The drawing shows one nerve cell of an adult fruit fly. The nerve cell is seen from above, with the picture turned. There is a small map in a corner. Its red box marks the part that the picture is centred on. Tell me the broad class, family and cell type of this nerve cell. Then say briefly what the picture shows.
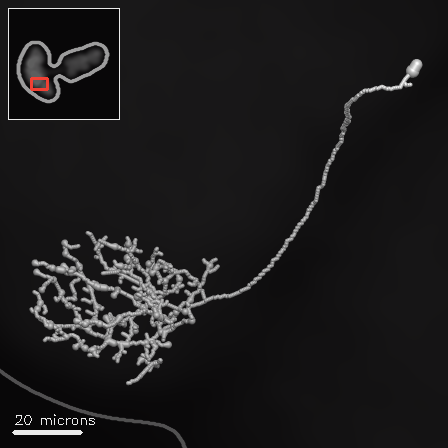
It is a central-brain intrinsic neuron. Its family is hemilineage VLPp1. It is of cell type AVLP548_c. It is in the brain and does not reach the nerve cord. The cell body is at the upper right of the picture. Dozens of branch ends can be seen.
